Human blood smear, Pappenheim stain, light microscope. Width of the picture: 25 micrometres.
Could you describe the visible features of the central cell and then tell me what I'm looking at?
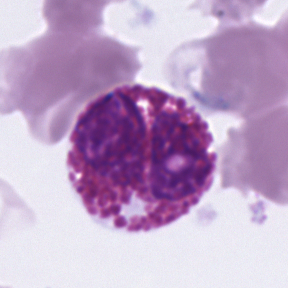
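Round in outline, the cell has a nucleus of two lobes lying side by side, left and right, both stained a dense dark purple. Coarse, round granules of even size pack the cytoplasm. This is an eosinophil.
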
